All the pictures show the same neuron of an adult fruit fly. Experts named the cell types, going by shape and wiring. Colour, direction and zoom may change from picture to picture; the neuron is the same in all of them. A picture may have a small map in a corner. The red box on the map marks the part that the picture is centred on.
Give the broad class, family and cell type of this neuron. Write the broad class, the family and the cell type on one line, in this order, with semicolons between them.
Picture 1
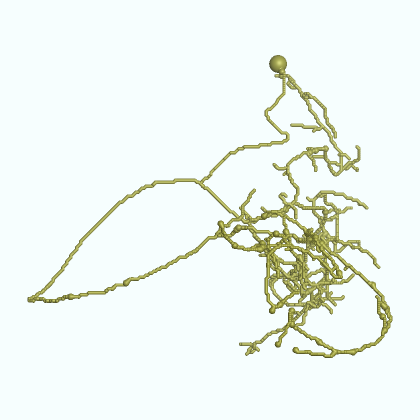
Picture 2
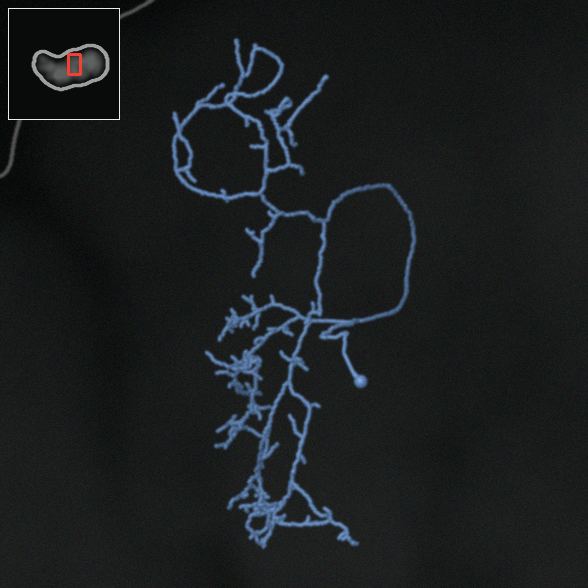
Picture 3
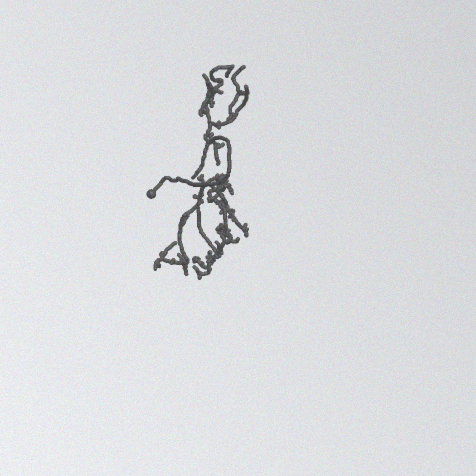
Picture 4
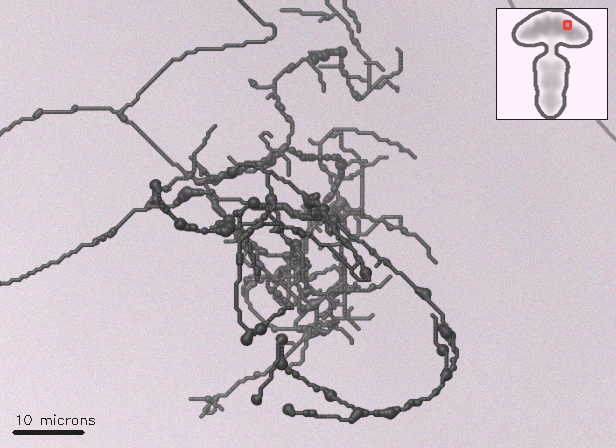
central-brain intrinsic neuron; hemilineage VLPl&d1_dorsal; CB1573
